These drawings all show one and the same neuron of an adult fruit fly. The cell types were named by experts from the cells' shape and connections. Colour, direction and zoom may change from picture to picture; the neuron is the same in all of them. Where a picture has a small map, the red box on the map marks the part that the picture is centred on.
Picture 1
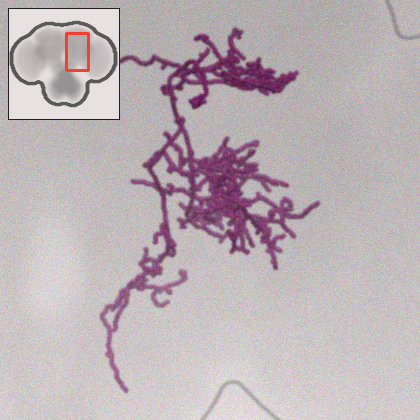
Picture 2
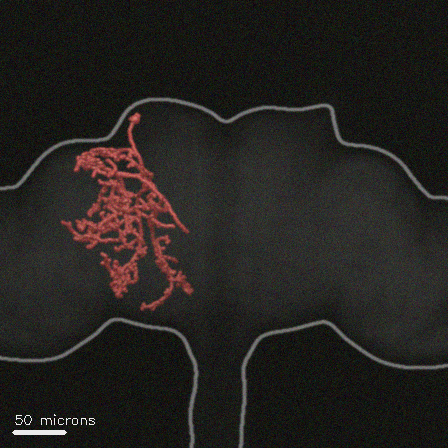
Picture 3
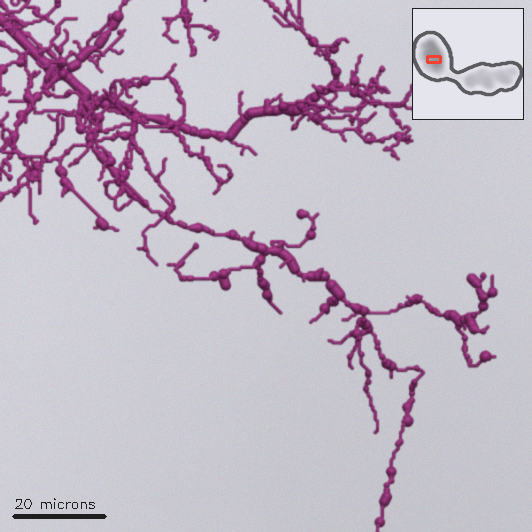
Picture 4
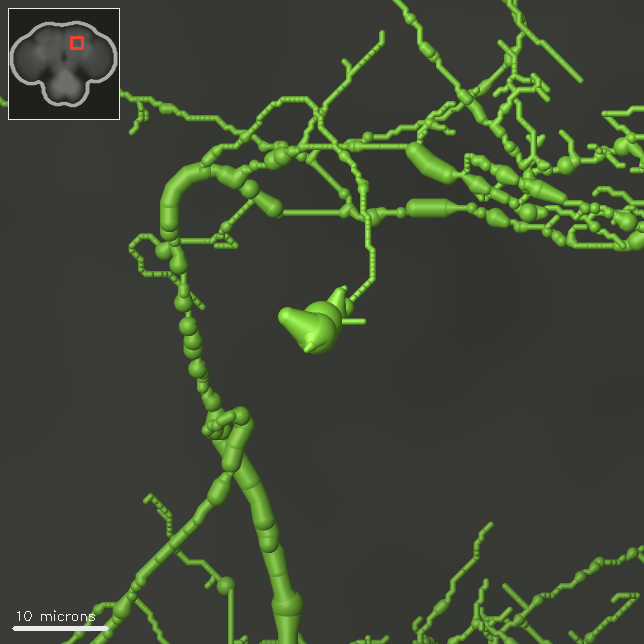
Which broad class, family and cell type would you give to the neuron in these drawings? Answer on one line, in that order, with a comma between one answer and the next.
central-brain intrinsic neuron, hemilineage CREa2_ventral, LAL026_a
